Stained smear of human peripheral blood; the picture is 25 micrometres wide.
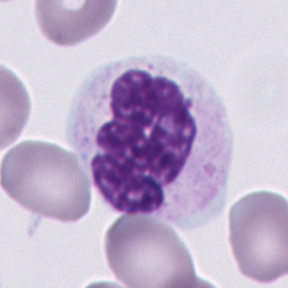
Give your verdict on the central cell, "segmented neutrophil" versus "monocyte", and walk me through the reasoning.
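That's a segmented neutrophil rather than a monocyte.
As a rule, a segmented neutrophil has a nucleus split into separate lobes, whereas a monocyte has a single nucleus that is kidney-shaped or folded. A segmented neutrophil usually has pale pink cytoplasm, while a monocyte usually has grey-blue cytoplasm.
In this cell the nucleus measures about 13 by 9 micrometres, and its dark purple chromatin is clumped, with small paler gaps between the clumps. Fine pinkish-violet granules are scattered in the cytoplasm, and no distinct vacuoles are seen. The outline is roundish and smooth-edged.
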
